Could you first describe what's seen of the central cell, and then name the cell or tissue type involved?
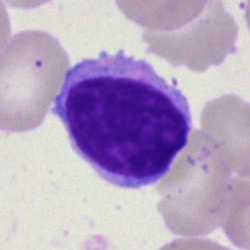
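Chromatin first: dark purple and dense, with faint lighter mottling. Next, the cytoplasm shows no visible granules and no clear vacuoles. Last, the cell edge bears small irregular projections, most noticeable along the top. Name: lymphocyte.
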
